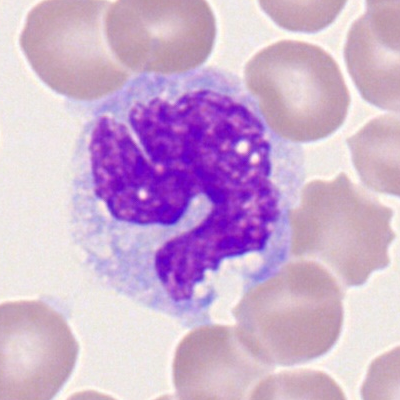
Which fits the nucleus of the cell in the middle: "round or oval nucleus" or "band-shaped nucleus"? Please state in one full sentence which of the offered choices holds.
The nucleus of the cell is curved into a band that has no separate lobes.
